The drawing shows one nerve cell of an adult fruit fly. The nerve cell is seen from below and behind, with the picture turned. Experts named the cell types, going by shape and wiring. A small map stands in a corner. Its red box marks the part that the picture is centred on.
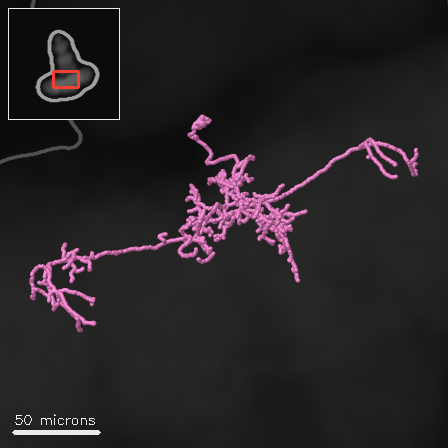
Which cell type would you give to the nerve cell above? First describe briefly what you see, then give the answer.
Its cell body lies at the top of the picture. By the scale bar it is about 250 microns wide in this view. Dozens of branch ends can be seen. It is a central-brain intrinsic neuron. It is of cell type IB044.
